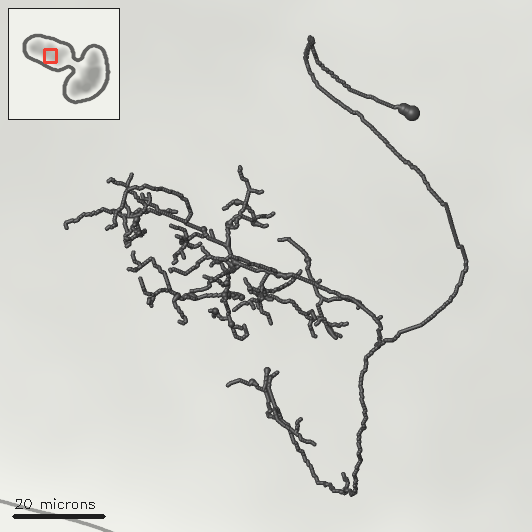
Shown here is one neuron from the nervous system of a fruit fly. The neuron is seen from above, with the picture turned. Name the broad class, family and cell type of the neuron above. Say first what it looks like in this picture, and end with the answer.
It lies in the nerve cord. By the scale bar it is about 100 microns tall in this view. Dozens of branch ends can be seen. It is a nerve-cord intrinsic neuron. The family is hemilineage 02A. It is of cell type IN02A061.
